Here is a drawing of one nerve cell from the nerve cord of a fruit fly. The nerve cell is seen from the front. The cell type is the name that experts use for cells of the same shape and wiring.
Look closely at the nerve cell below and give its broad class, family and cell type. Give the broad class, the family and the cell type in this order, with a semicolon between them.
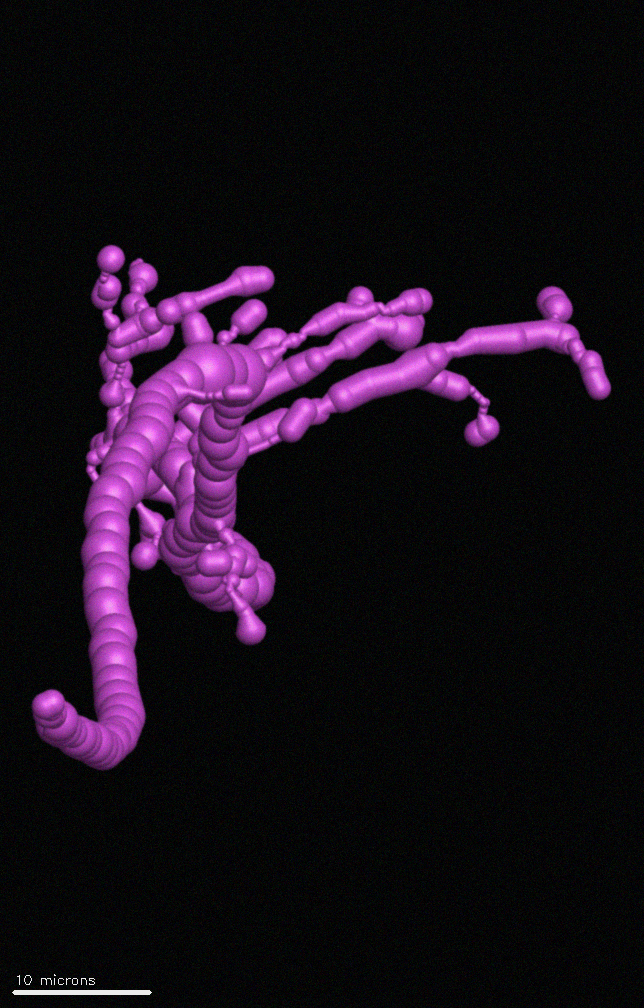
descending neuron; DNp; DNp22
